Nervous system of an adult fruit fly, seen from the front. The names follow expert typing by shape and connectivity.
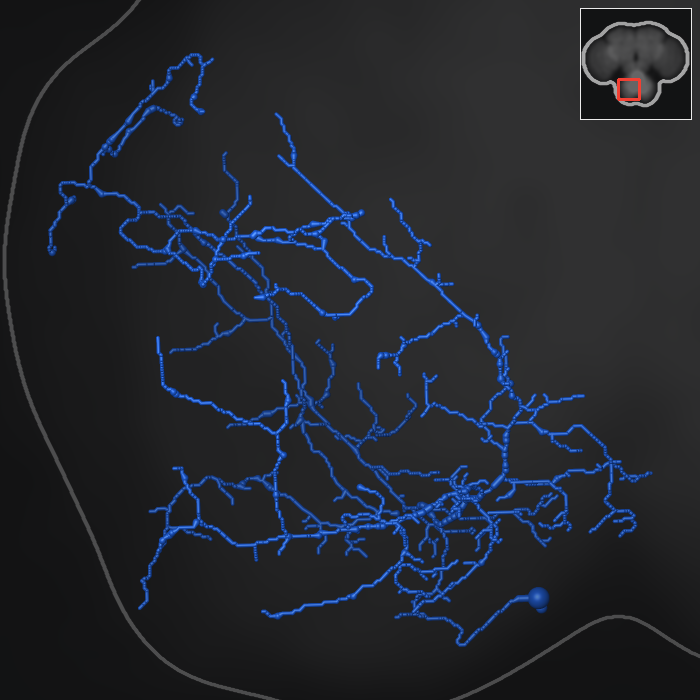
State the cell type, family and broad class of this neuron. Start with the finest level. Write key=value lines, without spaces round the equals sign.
cell_type=IN04B066
family=hemilineage 04B
broad_class=nerve-cord intrinsic neuron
